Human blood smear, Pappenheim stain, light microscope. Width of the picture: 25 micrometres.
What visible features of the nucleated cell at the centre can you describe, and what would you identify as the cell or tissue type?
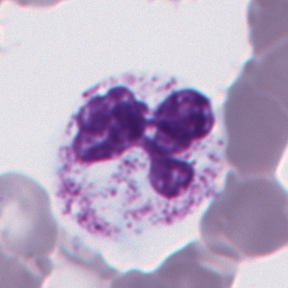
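Several separate lobes make up the nucleus, lying mainly in the upper half of the cell. Fine pinkish-purple granules are scattered through the cytoplasm; they are small and do not hide the nucleus. This is a segmented neutrophil.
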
